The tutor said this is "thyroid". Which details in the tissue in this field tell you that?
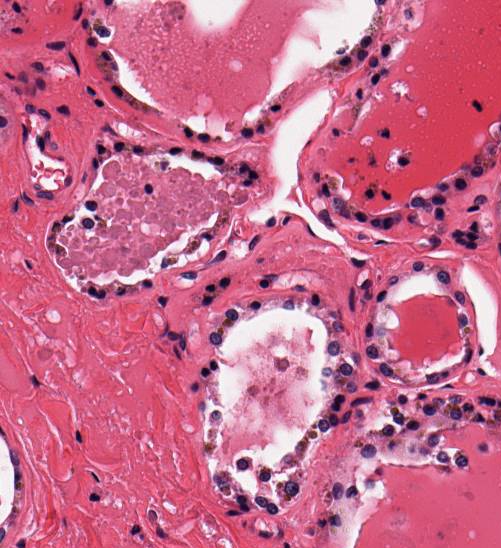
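Thyroid. Fits: rounded units, each lined by a single layer of epithelium.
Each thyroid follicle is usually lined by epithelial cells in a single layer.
Lining cells low cuboidal, nuclei round and dark. Fits less well: units separated by fibrous stroma of dense pink collagen with sparse spindle-shaped nuclei, widest at lower left.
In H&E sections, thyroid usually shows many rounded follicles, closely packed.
Also less usual: the middle-left unit holds a cluster of rounded cells with granular cytoplasm in its lumen.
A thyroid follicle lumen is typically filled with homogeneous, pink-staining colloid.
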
